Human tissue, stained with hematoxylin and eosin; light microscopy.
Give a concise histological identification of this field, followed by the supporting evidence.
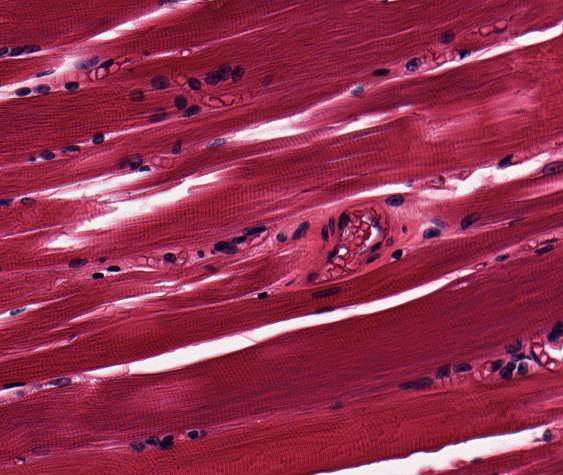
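Skeletal muscle. Long parallel fibres cross the whole field diagonally, lower left to upper right, with fine transverse cross-striations along their length. Nuclei flattened, at fibre edges, not central.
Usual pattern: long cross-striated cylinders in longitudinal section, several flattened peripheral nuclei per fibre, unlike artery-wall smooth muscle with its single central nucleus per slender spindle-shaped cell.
Cytoplasm deep eosinophilic red.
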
